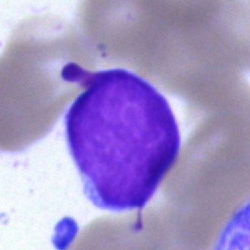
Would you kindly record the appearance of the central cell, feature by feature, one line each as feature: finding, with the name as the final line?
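Nucleus: deep purple, filling nearly the whole cell
Chromatin: fine and fairly even, only faint paler streaks, no coarse clumps
Upper left: a short stalk ending in a rounded knob
Bottom edge: a thin, tail-like strand hanging down
Name: blast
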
